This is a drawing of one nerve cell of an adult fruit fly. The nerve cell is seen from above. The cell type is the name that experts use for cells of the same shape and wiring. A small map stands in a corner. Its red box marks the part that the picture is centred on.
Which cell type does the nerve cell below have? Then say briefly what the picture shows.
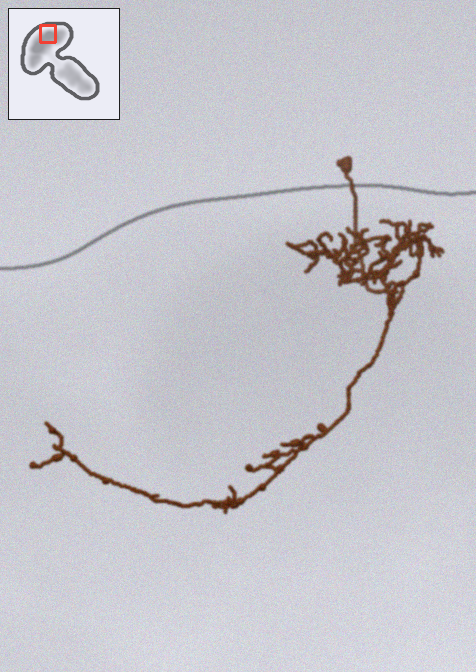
Its cell type is CB1365. Its broad class is central-brain intrinsic neuron. It is in the brain and does not reach the nerve cord. The picture shows dozens of branch ends.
